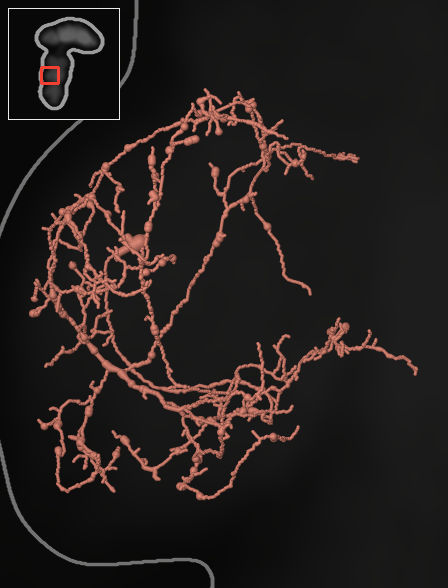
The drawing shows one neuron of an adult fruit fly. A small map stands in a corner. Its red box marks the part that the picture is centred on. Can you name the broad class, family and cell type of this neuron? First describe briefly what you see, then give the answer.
As drawn here it is about as wide as it is tall. Its broad class is nerve-cord intrinsic neuron. Its family is hemilineage 04B. The cell type is IN04B071.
